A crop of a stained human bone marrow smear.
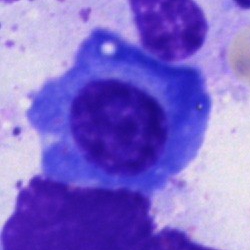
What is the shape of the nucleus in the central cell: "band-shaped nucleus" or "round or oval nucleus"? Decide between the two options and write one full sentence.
There is a compact round or oval nucleus in this cell.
